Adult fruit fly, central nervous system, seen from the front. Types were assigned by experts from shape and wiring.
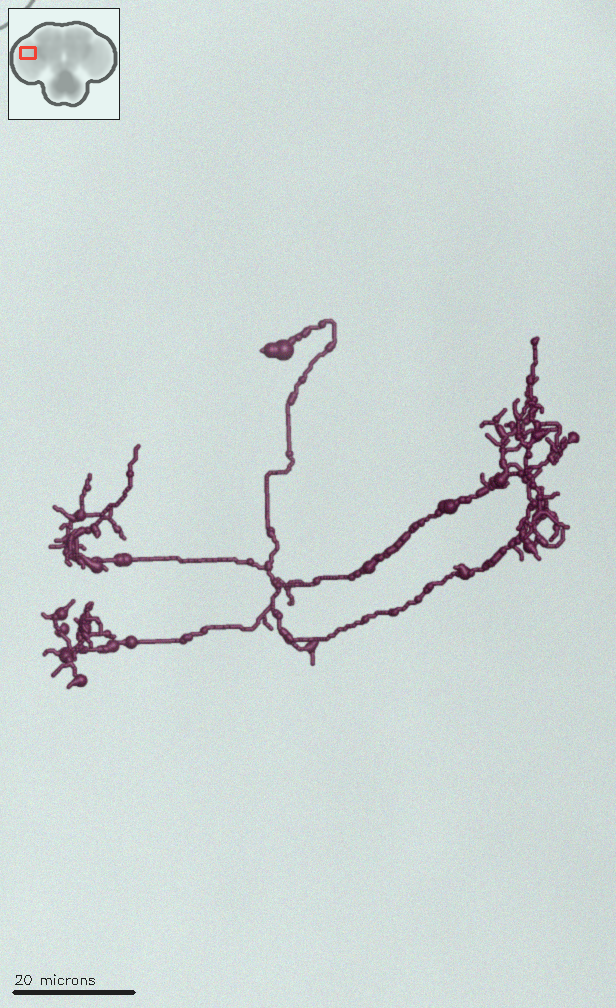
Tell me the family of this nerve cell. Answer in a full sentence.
The family is Y.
